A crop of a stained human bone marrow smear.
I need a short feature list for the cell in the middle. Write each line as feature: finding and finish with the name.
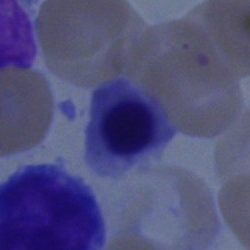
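Outline: irregular, somewhat angular
Chromatin: dense, evenly dark purple, no visible pattern
Cytoplasm: pale bluish-lavender
Extent: cytoplasm widest on the lower-left side of the nucleus
Name: erythroblast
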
